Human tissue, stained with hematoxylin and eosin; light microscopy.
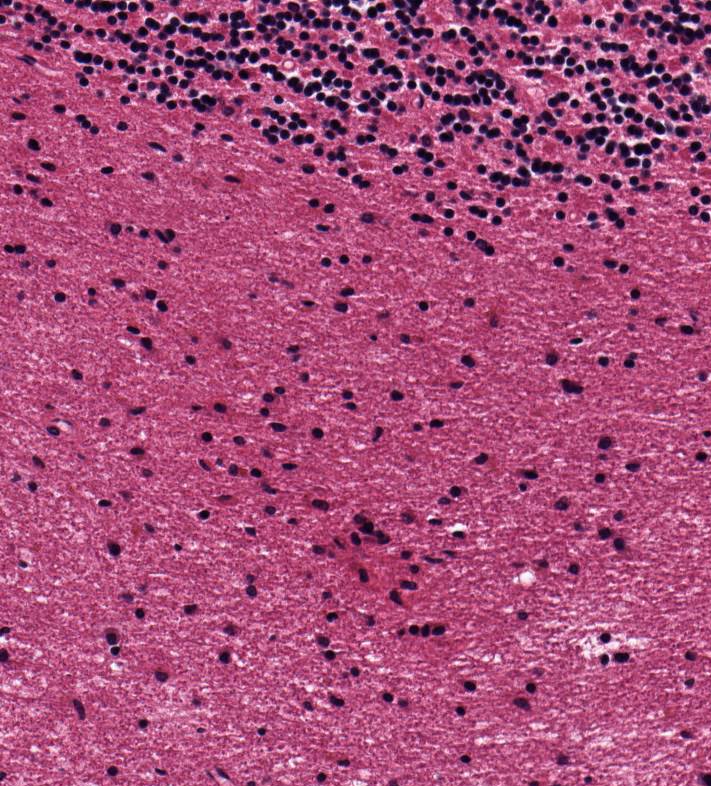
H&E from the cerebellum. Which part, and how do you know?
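White matter is the tissue present. Small dark nuclei lie singly and fairly evenly through the pink fibrillary zone. Small round clear holes are scattered through the same zone; one of the more obvious lies right of centre in the lower half.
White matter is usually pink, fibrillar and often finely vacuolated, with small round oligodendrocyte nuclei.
No large cell bodies with abundant cytoplasm and prominent nucleoli appear anywhere in the field.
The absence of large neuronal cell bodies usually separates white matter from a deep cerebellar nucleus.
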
